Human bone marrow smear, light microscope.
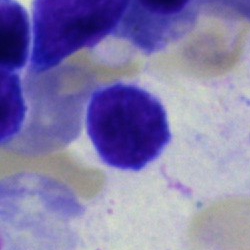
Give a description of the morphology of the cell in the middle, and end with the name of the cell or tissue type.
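Roughly round in shape, the cell has a slightly irregular, faintly angular edge. Its nucleus fills nearly the entire cell, and the chromatin is dense, staining deep dark purple throughout. No granules are seen in or over the cell. The cell is a lymphocyte.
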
